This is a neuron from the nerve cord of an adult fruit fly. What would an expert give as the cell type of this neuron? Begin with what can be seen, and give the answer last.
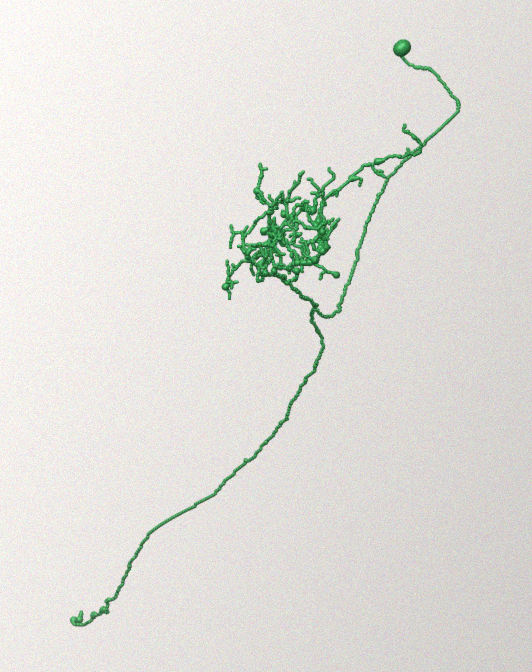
Dozens of branch ends can be seen. In this view it is taller than it is wide. This is a nerve-cord intrinsic neuron. It is of cell type IN23B087.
